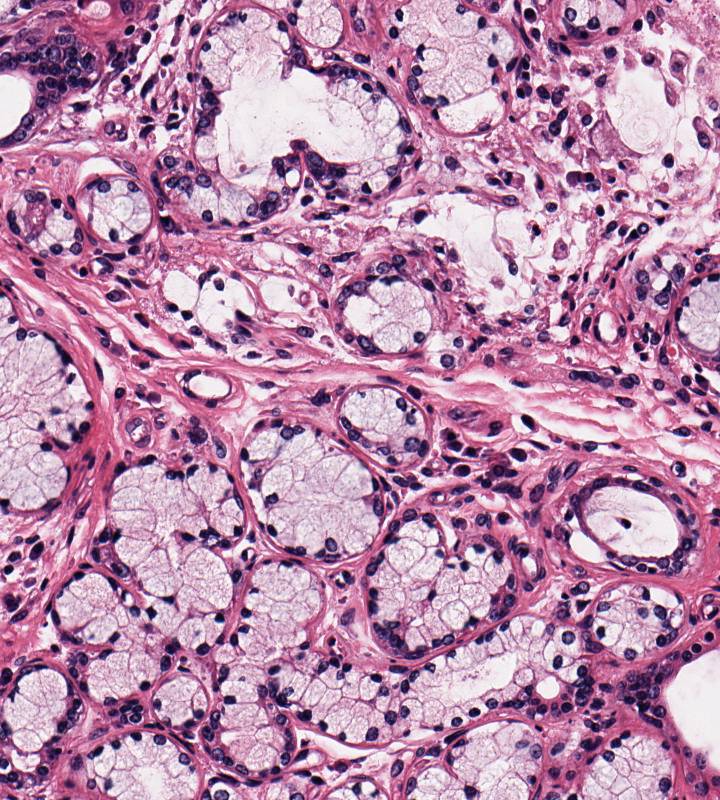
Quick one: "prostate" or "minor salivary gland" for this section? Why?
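Minor salivary gland is the answer. Look at the upper right: the stroma there is loose and pale, with scattered spindle and round cells.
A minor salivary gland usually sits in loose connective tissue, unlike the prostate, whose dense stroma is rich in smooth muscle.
Rounded acini of pale, finely foamy cells with bubbly, clear-to-grey cytoplasm crowd most of the field.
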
